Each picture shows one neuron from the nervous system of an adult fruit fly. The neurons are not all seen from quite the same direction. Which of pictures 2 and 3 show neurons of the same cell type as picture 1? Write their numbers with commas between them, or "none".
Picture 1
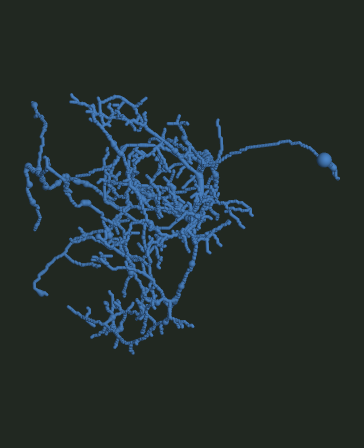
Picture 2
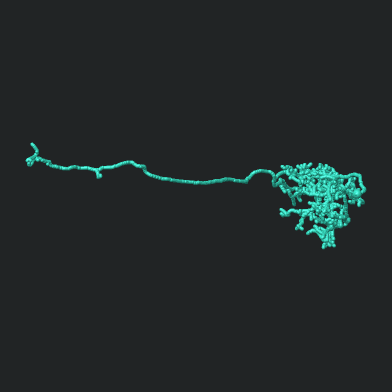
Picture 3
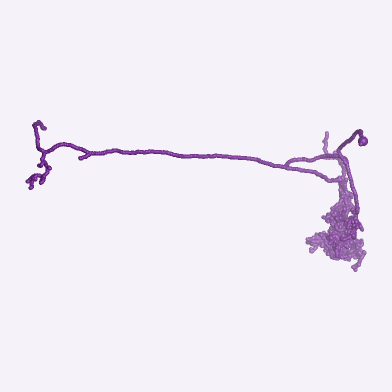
2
